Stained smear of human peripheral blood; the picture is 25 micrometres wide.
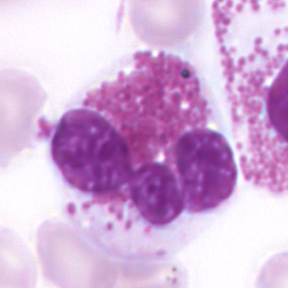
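Eosinophil with a roughly round outline. Nuclear lobes dark purple; chromatin dense, clumped. Granules most crowded above the lobes, sparse at the bottom, where cytoplasm is pale, almost colourless.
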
